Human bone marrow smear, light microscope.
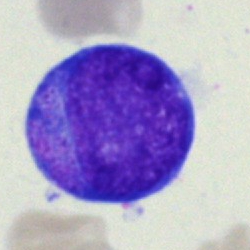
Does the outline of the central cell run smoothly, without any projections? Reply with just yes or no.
Yes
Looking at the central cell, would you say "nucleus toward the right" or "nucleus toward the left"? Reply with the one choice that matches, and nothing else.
Nucleus toward the right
